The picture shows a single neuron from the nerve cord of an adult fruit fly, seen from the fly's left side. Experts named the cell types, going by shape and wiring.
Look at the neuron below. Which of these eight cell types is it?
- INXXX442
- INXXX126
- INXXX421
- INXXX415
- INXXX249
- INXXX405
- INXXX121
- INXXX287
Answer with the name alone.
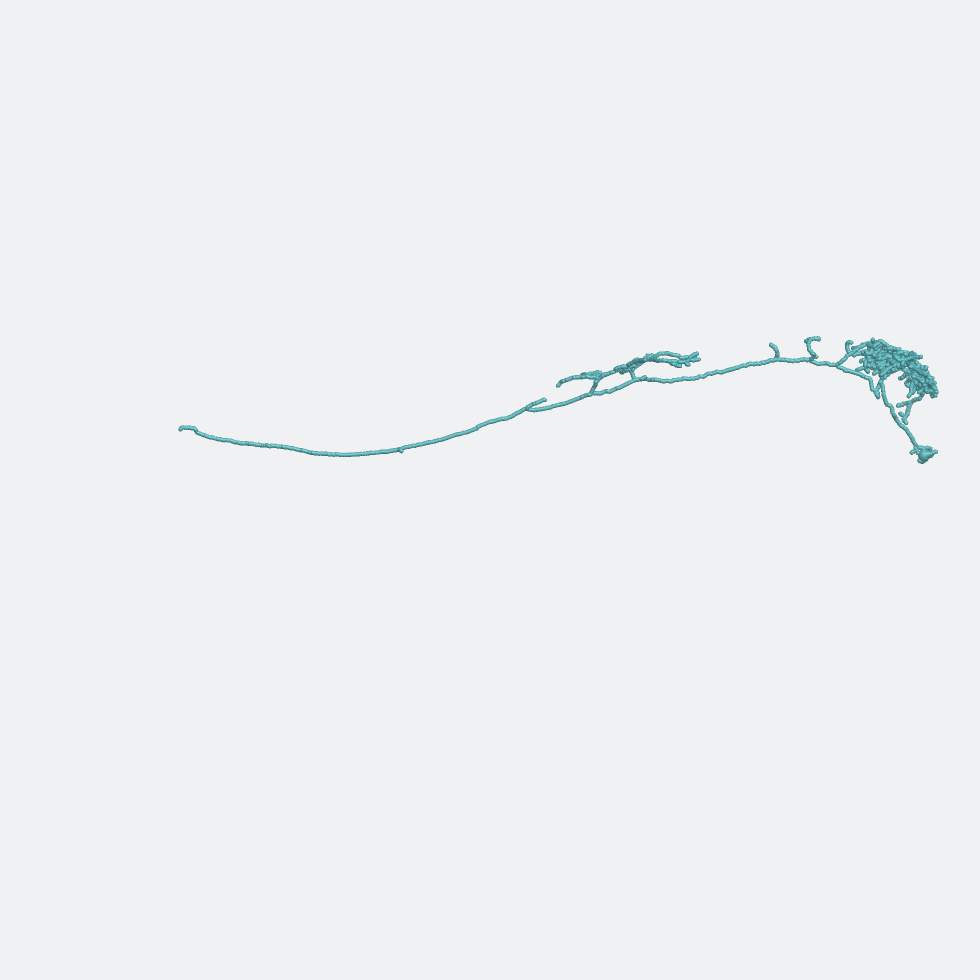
INXXX249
